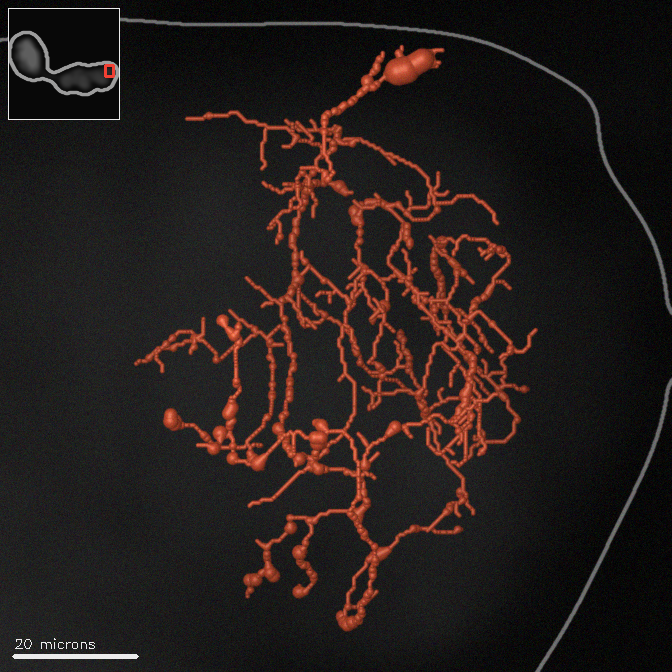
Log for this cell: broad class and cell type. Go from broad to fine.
nerve-cord intrinsic neuron; INXXX417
